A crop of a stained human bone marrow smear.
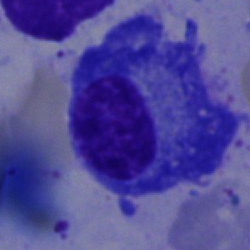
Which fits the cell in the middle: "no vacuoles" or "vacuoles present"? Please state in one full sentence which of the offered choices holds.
One or more clear vacuoles can be seen in its cytoplasm.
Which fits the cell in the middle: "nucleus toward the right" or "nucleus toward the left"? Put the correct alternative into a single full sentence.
Toward the left side of the cell sits its nucleus.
